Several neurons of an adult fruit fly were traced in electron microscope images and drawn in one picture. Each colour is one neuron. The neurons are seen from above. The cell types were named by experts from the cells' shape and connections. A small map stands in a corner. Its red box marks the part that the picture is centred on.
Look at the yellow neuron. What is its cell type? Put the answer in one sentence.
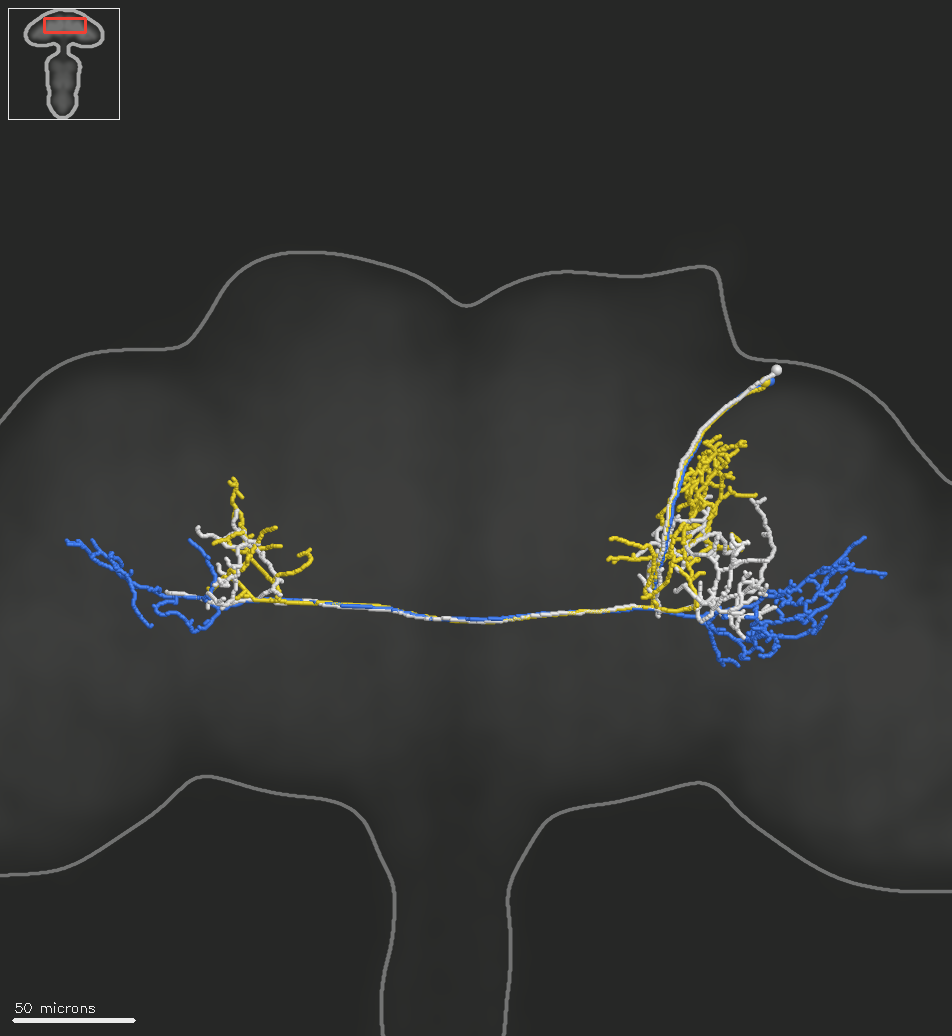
The cell type is PVLP047.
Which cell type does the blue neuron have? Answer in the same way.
The cell type is CB1428.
